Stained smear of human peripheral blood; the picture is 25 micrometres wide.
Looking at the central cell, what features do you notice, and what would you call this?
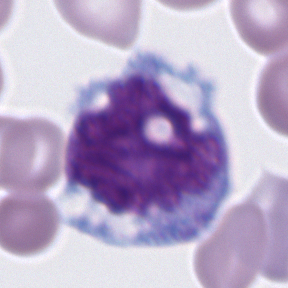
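What strikes you first is how much of the cell the nucleus takes up: most of it. Its outline is irregular and indented, and there's a round pale hole inside it, a little right of centre. Along the upper edge of the cell you'll see a fringe of small irregular projections. It's a monocyte.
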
